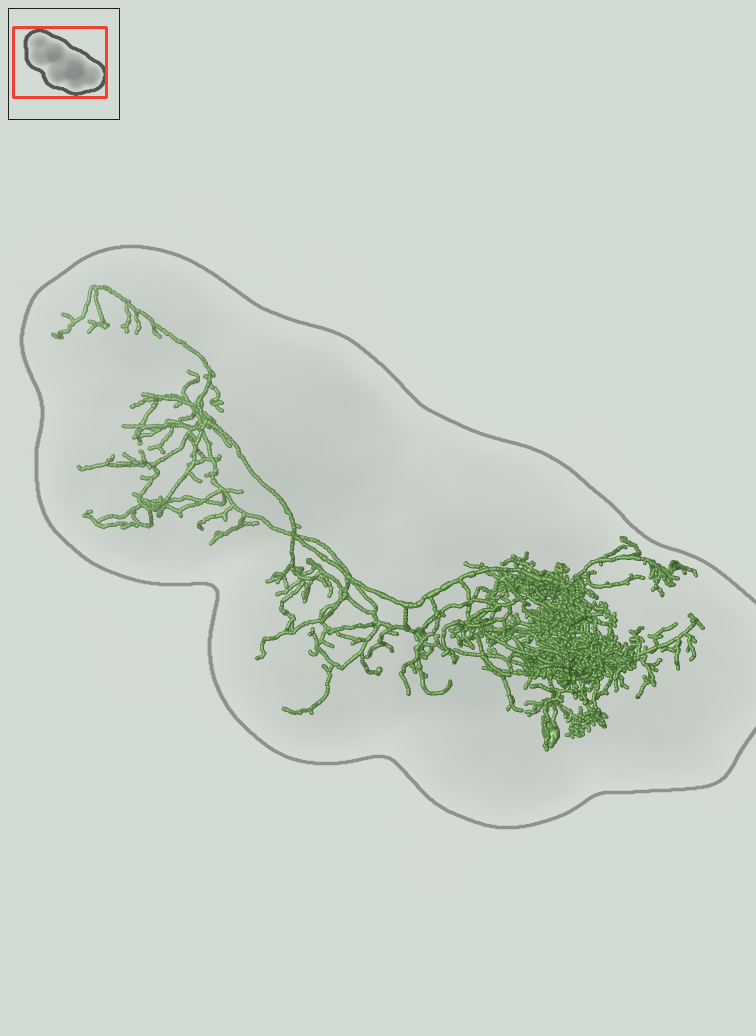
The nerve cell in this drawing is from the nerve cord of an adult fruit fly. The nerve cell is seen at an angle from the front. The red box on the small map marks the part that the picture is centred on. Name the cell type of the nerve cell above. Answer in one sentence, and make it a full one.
This nerve cell represents the cell type IN27X001.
